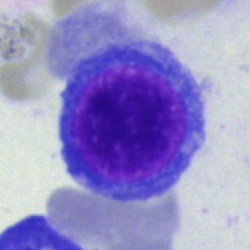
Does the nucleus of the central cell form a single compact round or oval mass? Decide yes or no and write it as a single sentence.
Yes, the cell has a nucleus shaped as one compact round or oval mass.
